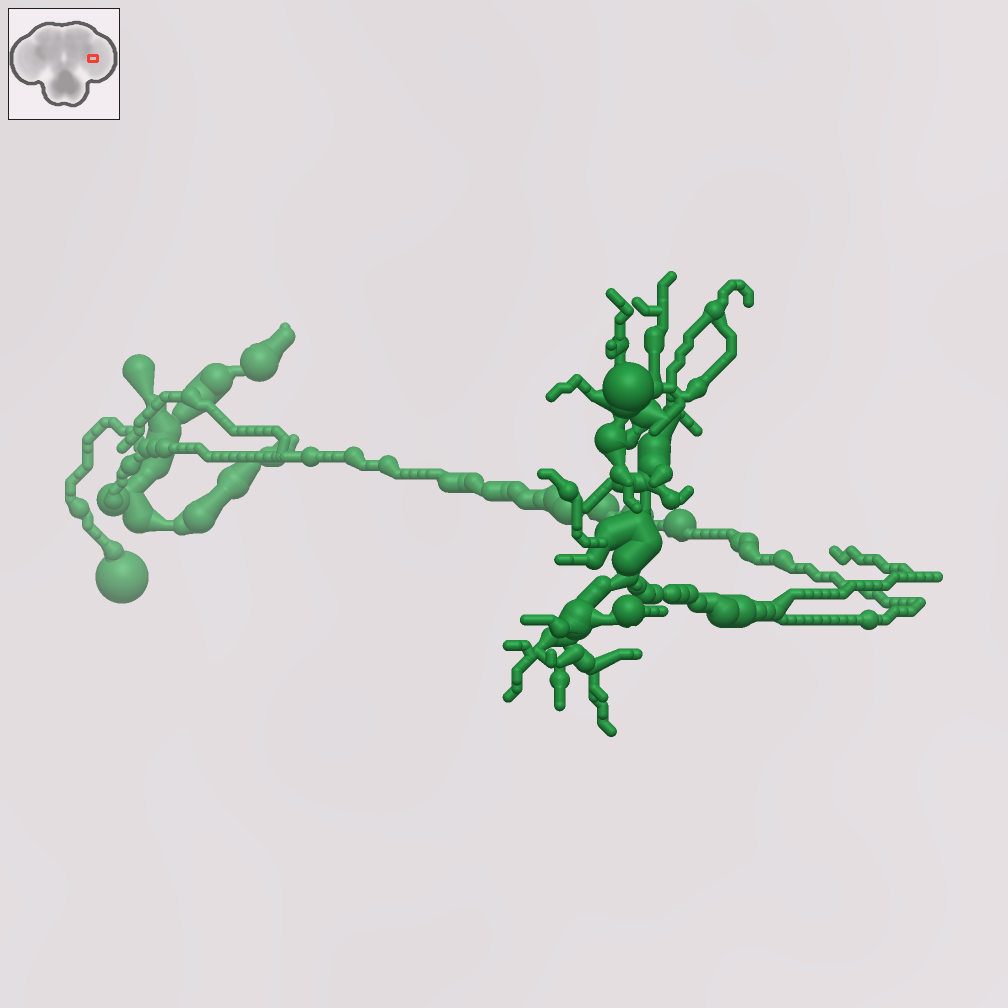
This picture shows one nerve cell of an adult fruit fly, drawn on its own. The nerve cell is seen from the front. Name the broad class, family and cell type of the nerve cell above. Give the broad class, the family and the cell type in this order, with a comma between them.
optic-lobe intrinsic neuron, T, T4d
